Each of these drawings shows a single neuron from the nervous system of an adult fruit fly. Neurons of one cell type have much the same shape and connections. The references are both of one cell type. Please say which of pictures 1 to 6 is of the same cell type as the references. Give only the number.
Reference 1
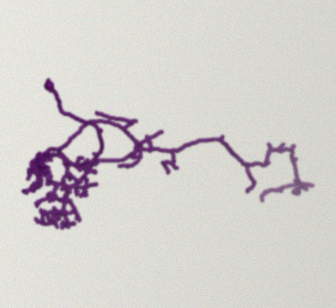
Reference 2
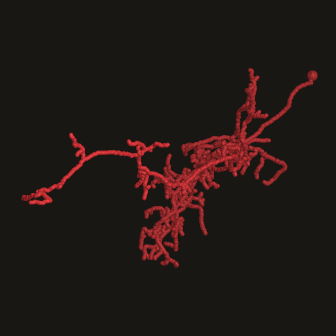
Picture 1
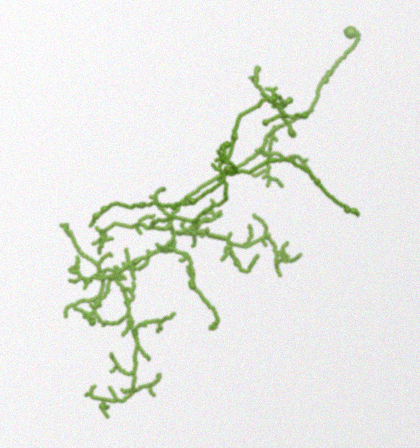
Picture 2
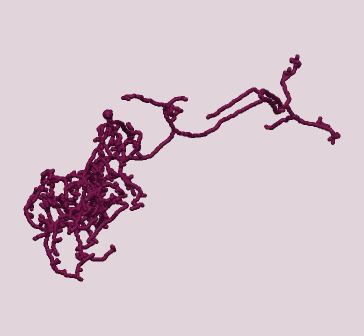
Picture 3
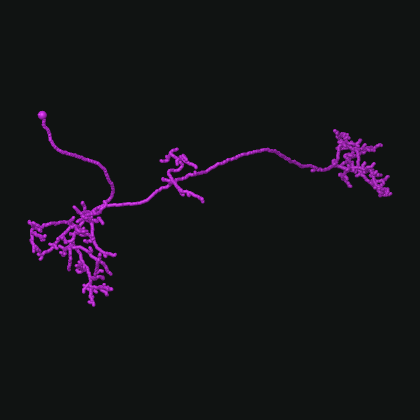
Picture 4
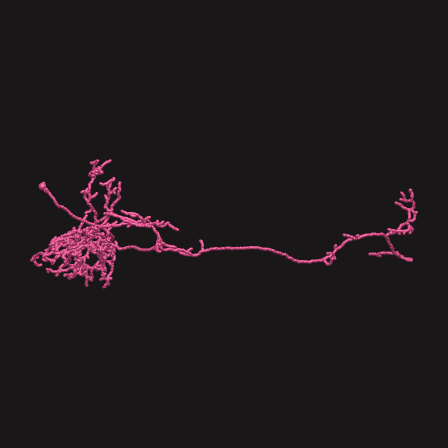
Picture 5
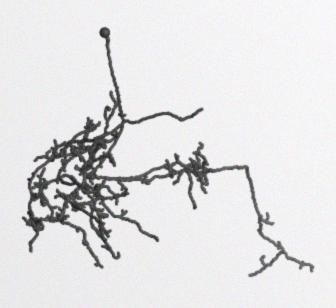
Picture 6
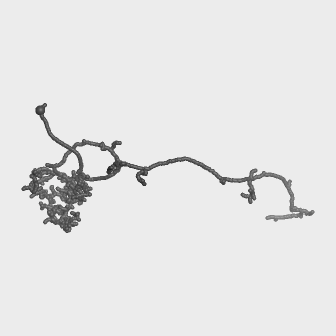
6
